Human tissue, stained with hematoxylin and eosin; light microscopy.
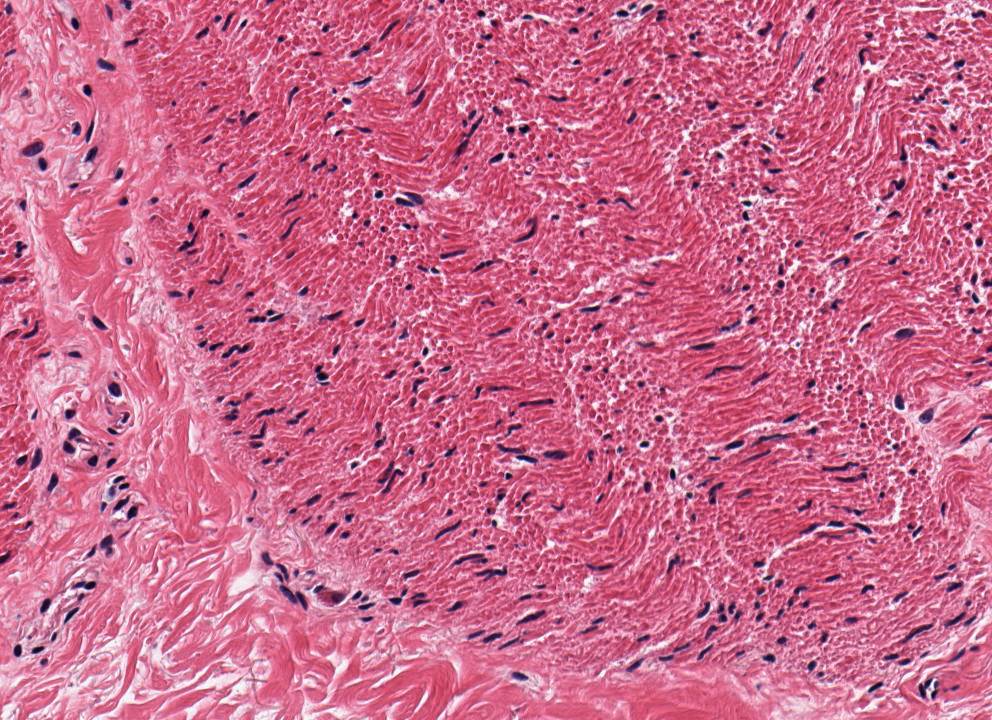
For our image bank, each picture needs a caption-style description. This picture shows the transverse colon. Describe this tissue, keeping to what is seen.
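In the muscle here, groups of fibres head different ways, some cut lengthwise, others across. Their nuclei are elongated and cigar-shaped, lying parallel to the fibres. Over at the left and bottom it's coarse wavy pink collagen bundles with a few scattered nuclei. And there's no epithelium anywhere.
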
